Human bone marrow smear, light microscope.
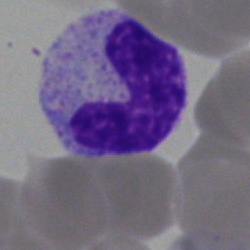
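Band neutrophil, the cell in the middle of a stained human bone marrow smear. Its outline looks roughly round, the edge smooth. The nucleus is deeply indented, I notice, with the notch opening toward the upper left, and it lies against the cell's right and lower sides. Its chromatin appears dark purple and patchy, some areas lighter, others darker.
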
